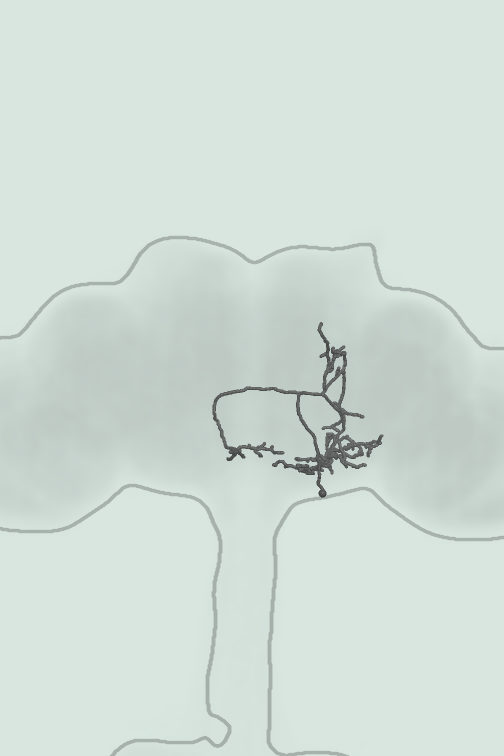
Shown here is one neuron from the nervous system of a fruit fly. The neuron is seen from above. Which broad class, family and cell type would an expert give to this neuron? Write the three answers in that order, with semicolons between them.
central-brain intrinsic neuron; hemilineage VLPp2; WED128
